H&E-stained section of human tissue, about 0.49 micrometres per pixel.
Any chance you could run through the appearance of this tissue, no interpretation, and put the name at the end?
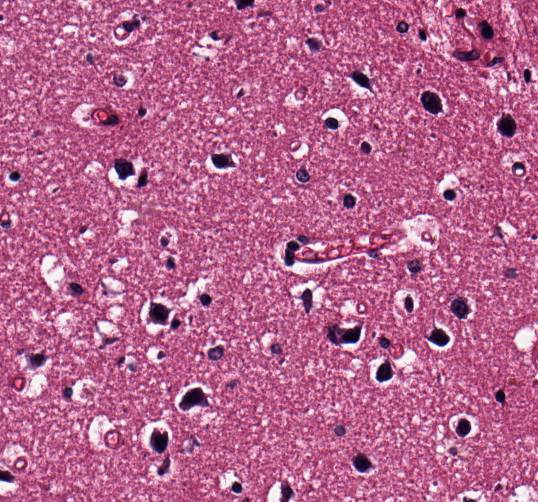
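Cells lie singly, fairly evenly scattered throughout, forming no units or layers. Between them is a finely granular, faintly vacuolated pink meshwork without collagen bundles. Many nuclei are dark, shrunken and angular, almost black. No epithelium, glands or fat cells appear. The tissue is cerebral cortex.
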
